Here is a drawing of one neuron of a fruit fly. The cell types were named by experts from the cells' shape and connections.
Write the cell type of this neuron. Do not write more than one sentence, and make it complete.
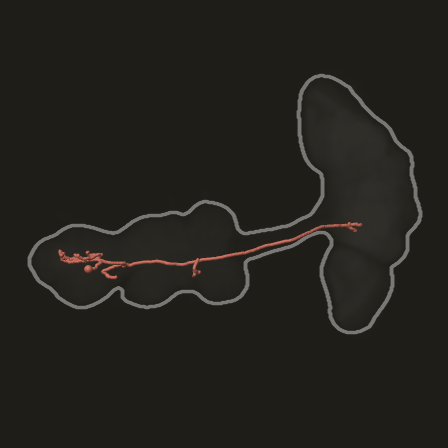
This neuron is categorized as cell type AN10B037.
